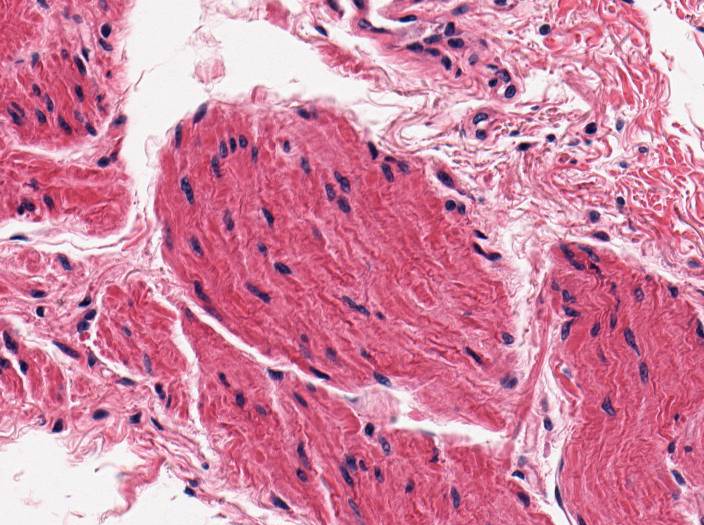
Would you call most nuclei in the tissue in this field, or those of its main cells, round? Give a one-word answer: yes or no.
No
